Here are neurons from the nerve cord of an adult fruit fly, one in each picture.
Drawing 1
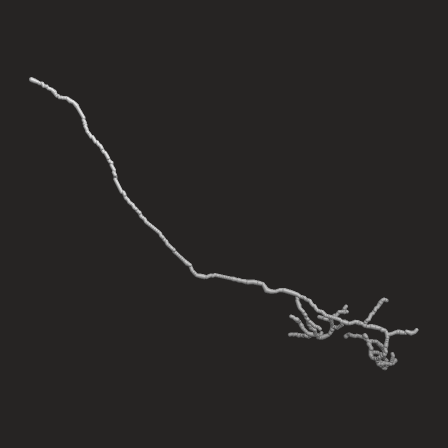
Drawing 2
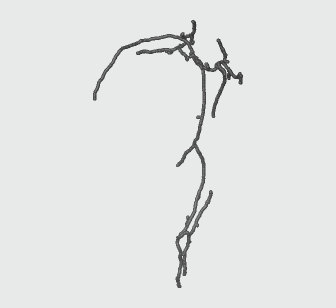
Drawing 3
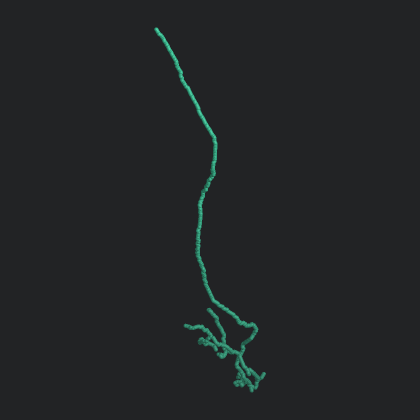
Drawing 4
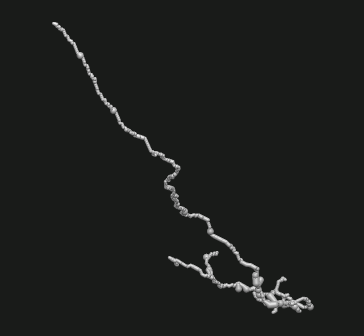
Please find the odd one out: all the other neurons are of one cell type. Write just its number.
2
